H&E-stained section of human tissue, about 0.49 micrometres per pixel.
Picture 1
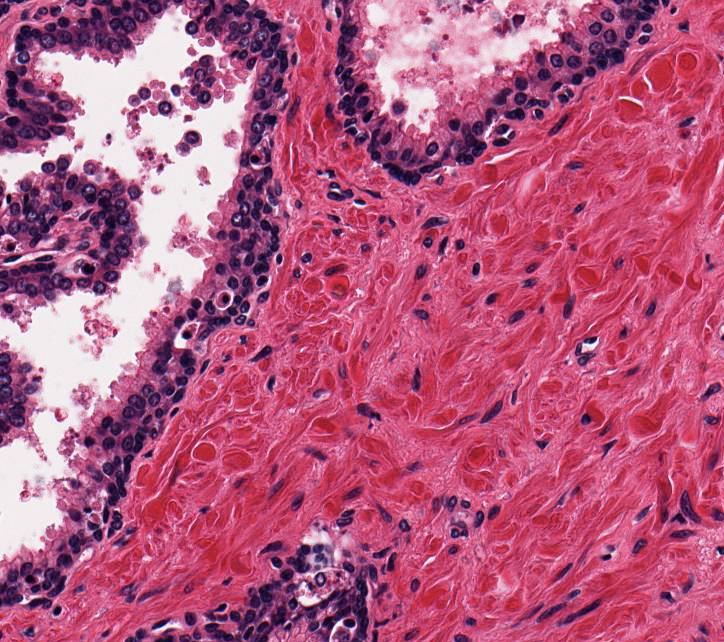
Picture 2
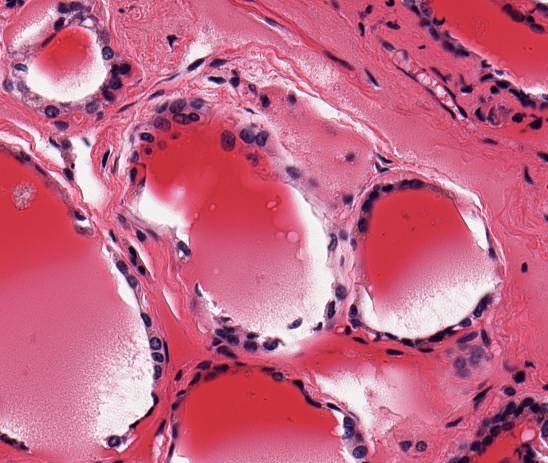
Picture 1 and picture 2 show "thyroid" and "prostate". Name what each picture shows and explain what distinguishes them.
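The first picture is prostate; the second is thyroid. In the prostate, glands lie along the left edge and top, with dense pink stroma in the centre and right. The left gland has epithelium several cells thick with crowded, round, dark nuclei, folding into the lumen at the upper left. Thyroid follicles instead have a single layer of flattened to low cuboidal cells, with no papillary folds in any lumen. Prostate stroma holds interlacing spindle cells with elongated dark nuclei; thyroid stroma forms thin pink fibrous bands with scattered spindle-shaped nuclei between follicles. Along most thyroid follicle margins, white clefts separate colloid from epithelium.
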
